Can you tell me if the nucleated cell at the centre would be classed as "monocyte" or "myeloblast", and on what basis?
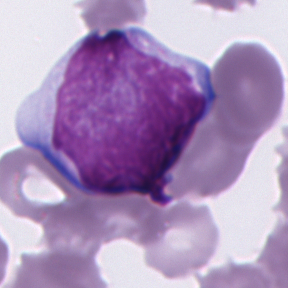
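This one is a myeloblast.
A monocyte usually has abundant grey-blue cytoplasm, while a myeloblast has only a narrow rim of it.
Here the nucleus fills most of the cell, and that is what decides it. The pale blue cytoplasm is widest on the left of the nucleus, and the chromatin is fine and evenly spread, without coarse clumps.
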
